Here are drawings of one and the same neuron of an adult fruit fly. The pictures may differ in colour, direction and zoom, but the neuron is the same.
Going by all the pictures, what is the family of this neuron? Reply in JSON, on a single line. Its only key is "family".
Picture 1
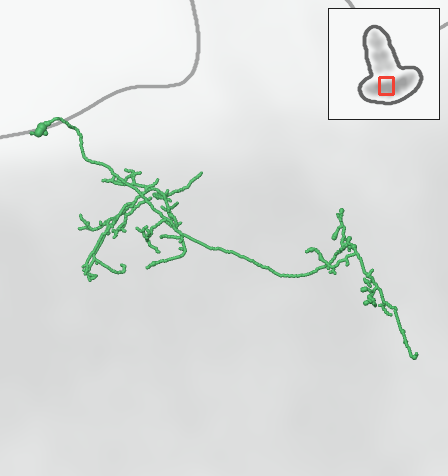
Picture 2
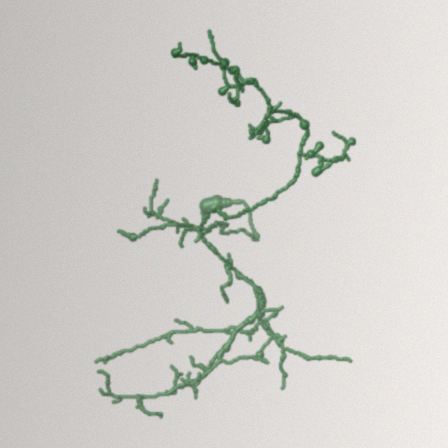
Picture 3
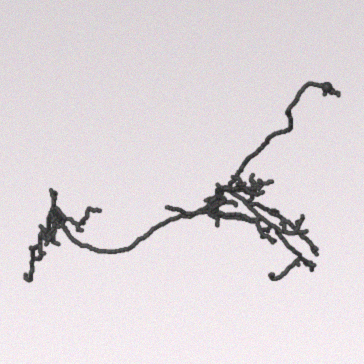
{"family": "hemilineage CLp2"}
